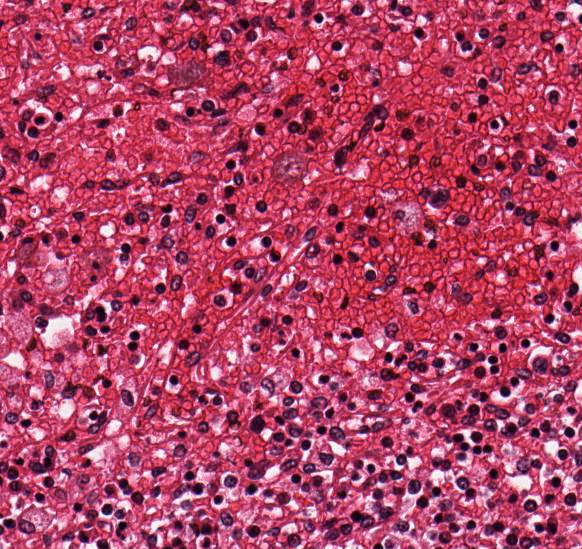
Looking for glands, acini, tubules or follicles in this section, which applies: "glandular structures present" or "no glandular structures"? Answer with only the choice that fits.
No glandular structures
